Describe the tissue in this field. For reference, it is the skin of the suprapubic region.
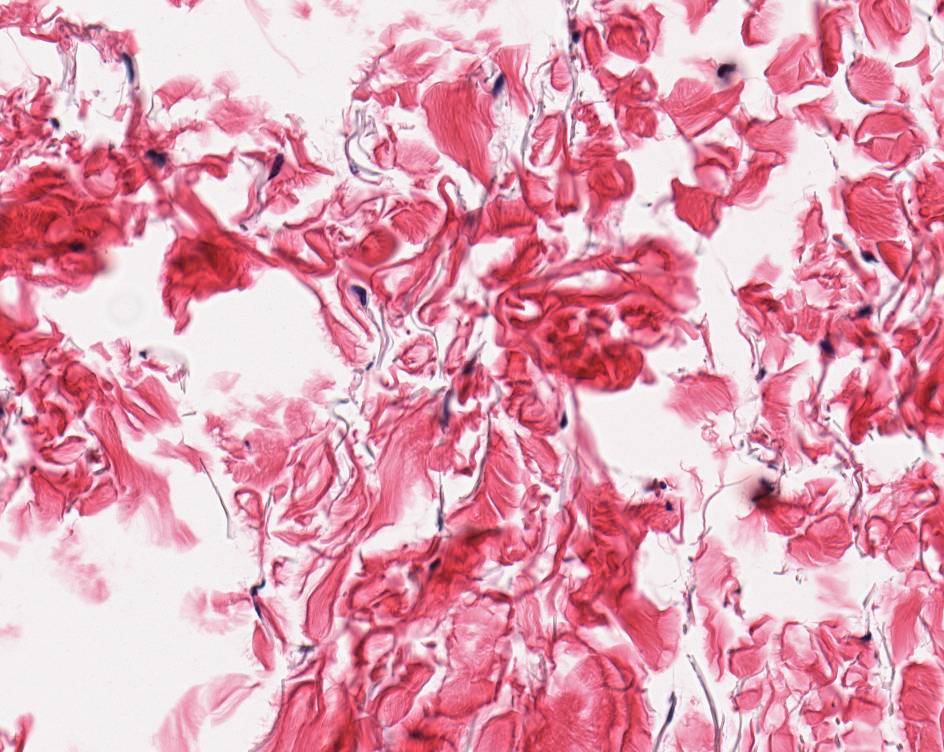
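What I see throughout is collagen bundles, cut in many different planes, with no single direction to their run. They take eosin strongly, a pink-red. Many have wavy, curving outlines rather than straight edges. Nuclei are sparse; those present are small, dark and elongated, each lying on its own between the bundles.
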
